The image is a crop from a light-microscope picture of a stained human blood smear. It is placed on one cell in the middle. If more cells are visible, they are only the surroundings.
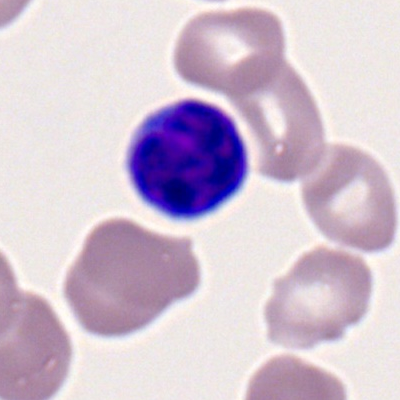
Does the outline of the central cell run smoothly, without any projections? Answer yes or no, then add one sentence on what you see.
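Yes. The cell's outline is round and smooth.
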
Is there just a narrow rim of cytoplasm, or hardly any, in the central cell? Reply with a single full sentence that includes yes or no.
Yes, what cytoplasm the cell has forms just a thin rim.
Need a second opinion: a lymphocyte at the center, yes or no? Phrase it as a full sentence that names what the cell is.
Yes, the cell shown in the middle is a lymphocyte.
